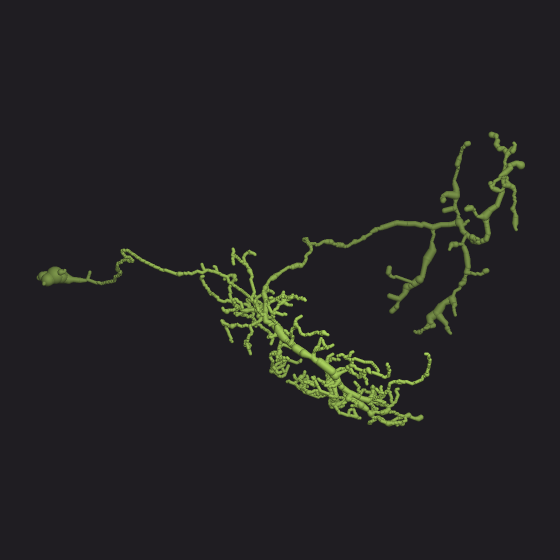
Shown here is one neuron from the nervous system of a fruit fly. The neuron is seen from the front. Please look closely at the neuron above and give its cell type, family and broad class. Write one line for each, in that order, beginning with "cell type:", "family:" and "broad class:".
cell type: IN14A013
family: hemilineage 14A
broad class: nerve-cord intrinsic neuron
